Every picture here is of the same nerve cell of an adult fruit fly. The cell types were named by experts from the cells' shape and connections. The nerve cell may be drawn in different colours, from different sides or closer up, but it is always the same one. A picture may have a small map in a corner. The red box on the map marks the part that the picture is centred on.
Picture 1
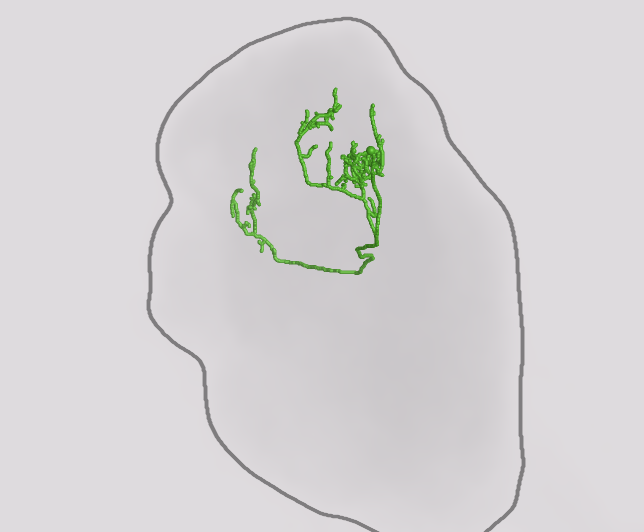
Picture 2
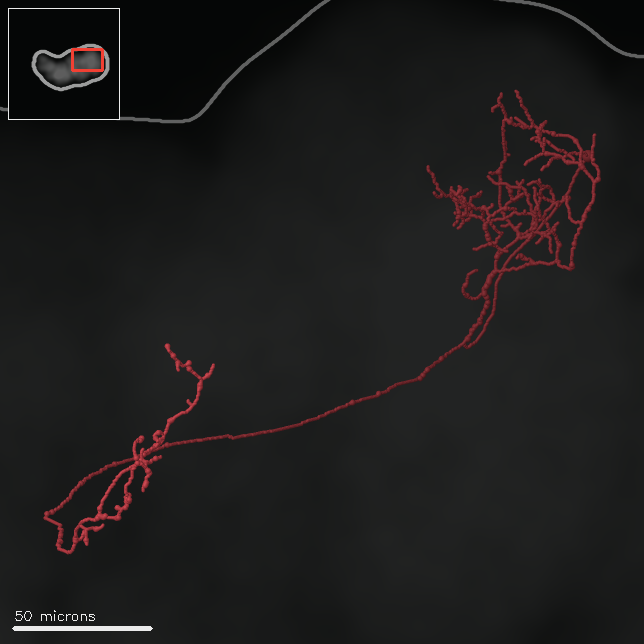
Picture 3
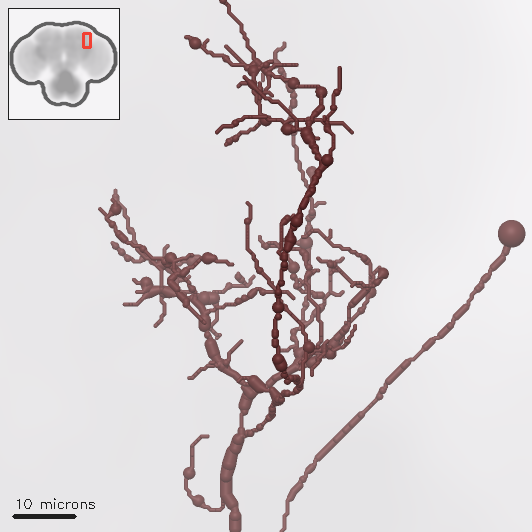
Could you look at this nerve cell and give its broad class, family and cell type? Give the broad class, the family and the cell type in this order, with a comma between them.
central-brain intrinsic neuron, hemilineage VPNp1_medial, LHPV3a2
